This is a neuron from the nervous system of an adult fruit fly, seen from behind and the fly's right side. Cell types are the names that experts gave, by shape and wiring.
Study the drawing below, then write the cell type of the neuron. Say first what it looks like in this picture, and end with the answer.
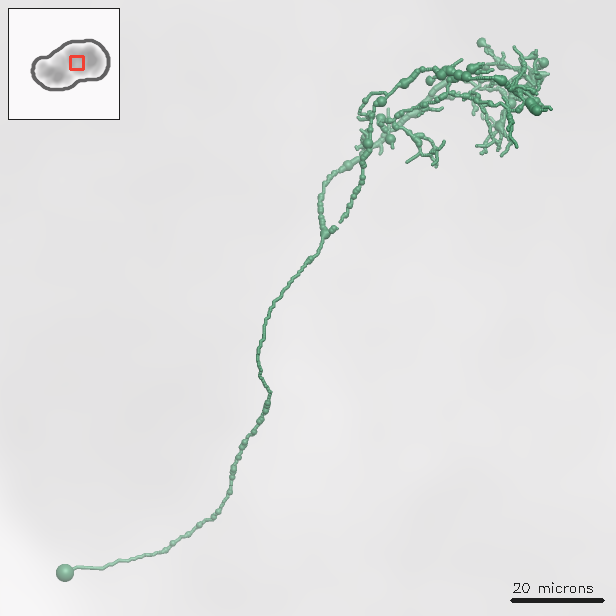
Its cell body lies at the lower left of the picture. By the scale bar it is about 120 microns tall in this view. The picture shows dozens of branch ends. It is a central-brain intrinsic neuron. The cell type is CB1705.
